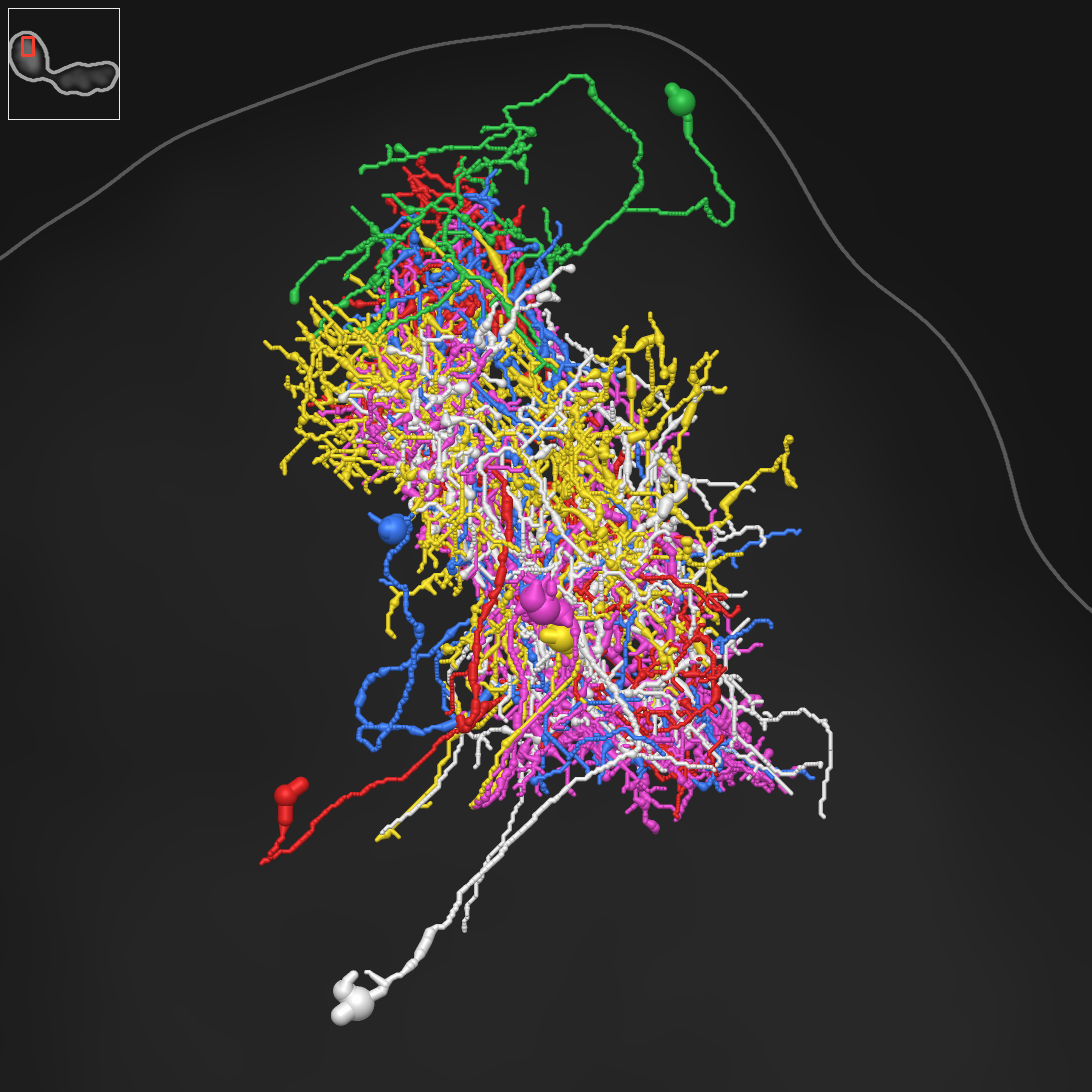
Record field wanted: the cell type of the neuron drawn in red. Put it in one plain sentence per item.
The cell type is LHAV2o1.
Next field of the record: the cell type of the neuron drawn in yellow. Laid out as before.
The cell type is SLP057.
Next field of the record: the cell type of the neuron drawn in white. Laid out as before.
The cell type is LHAV2p1.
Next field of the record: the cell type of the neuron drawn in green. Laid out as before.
The cell type is SLP289.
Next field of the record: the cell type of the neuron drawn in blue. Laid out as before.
The cell type is SLP034.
